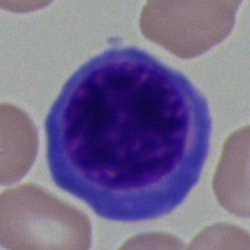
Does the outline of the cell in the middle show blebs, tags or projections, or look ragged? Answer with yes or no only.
Yes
